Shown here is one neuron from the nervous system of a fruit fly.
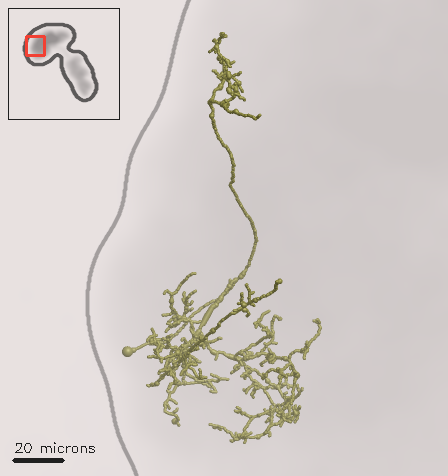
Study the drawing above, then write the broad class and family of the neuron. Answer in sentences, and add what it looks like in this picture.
Its broad class is central-brain intrinsic neuron. The family is hemilineage LHl2_dorsal. The cell body can be seen at the lower left of the picture. By the scale bar it is about 170 microns tall in this view. The picture shows dozens of branch ends.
